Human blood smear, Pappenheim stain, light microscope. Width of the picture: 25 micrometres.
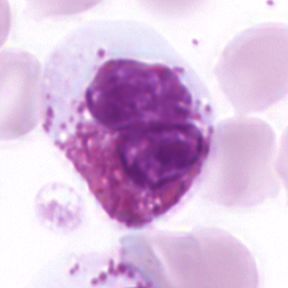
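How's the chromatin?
Deep purple and fairly dense.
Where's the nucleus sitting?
Off-centre, over toward the right.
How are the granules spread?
Fine reddish-purple ones fill the lower left cytoplasm; above the nucleus there are only a few.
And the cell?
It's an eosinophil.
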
